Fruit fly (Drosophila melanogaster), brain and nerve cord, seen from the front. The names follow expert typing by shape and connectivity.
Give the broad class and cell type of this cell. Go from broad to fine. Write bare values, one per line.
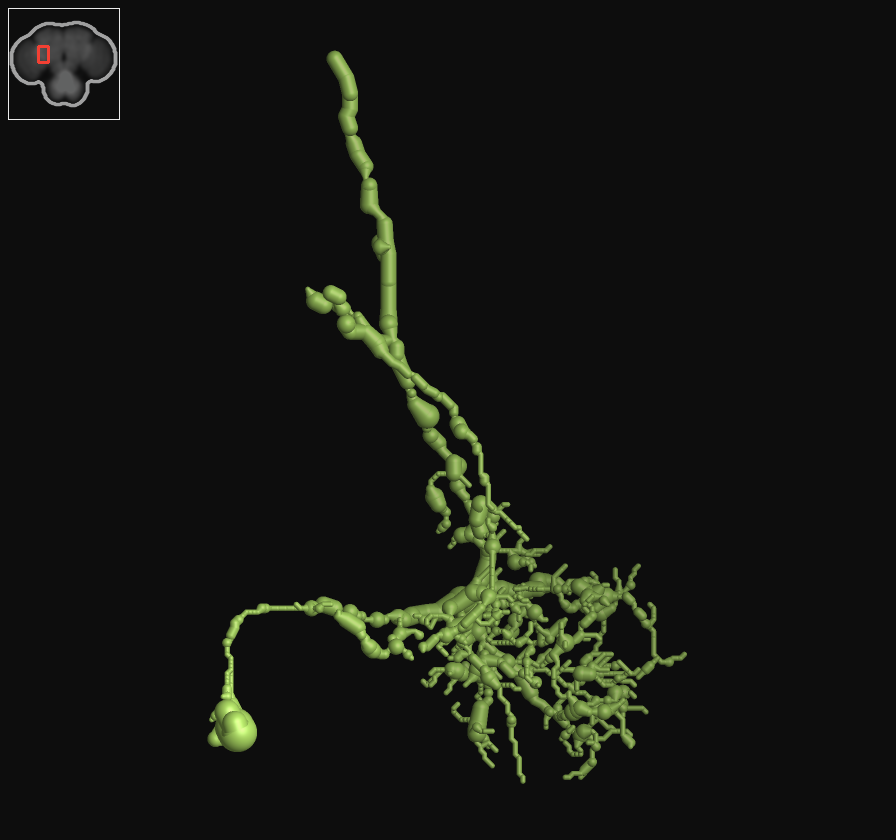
central-brain intrinsic neuron
WED063_b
